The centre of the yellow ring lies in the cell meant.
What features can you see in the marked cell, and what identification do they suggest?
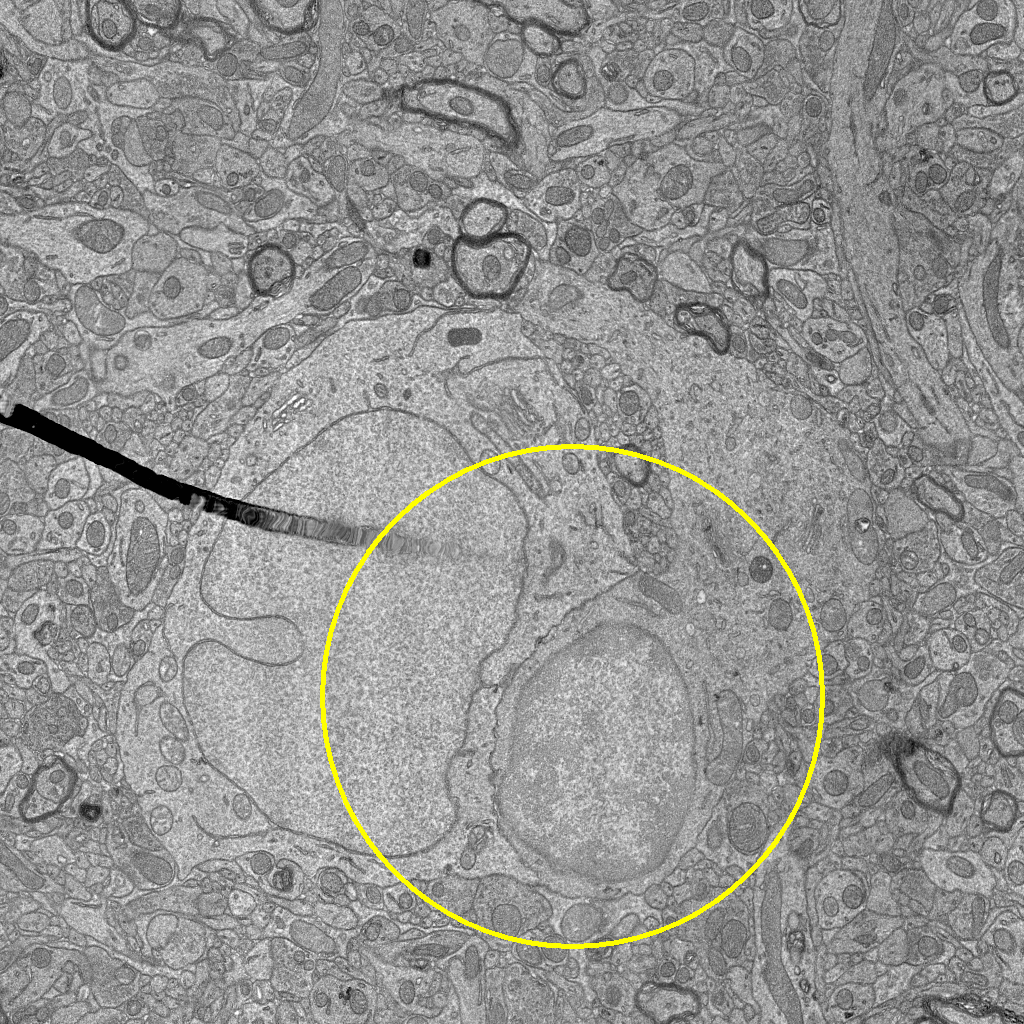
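Start with the shape: the nucleus is oval, longer from top to bottom than from side to side, and all of it lies within the picture. Follow its envelope and you'll see it runs smoothly, without deep folds. Now compare it with the large nucleus to its left: this chromatin looks darker. What you have here is an oligodendrocyte.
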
